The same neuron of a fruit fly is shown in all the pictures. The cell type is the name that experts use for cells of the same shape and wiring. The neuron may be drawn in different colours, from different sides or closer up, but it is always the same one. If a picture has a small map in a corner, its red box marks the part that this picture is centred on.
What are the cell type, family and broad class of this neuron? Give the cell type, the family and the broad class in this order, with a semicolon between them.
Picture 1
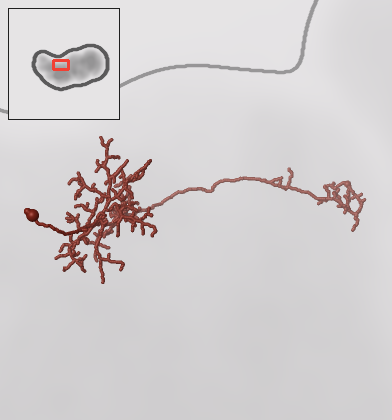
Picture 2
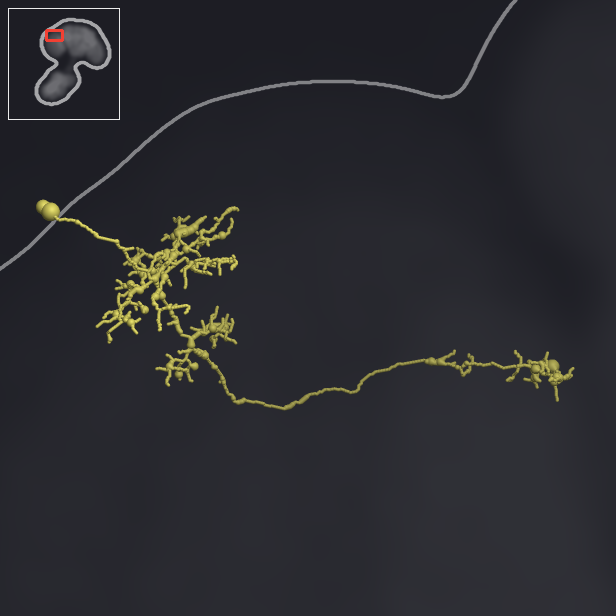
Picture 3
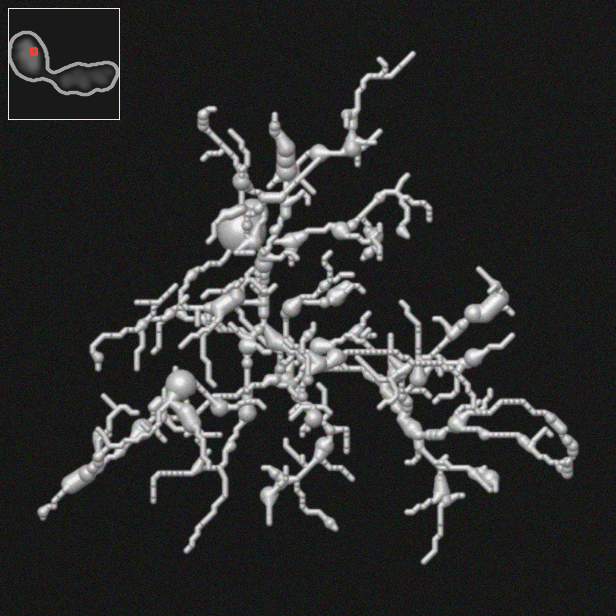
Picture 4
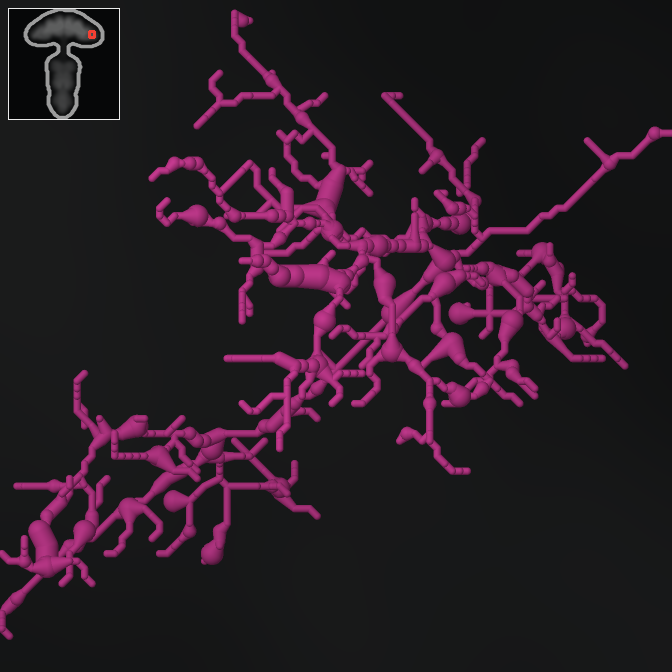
Tm16; Tm; optic-lobe intrinsic neuron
